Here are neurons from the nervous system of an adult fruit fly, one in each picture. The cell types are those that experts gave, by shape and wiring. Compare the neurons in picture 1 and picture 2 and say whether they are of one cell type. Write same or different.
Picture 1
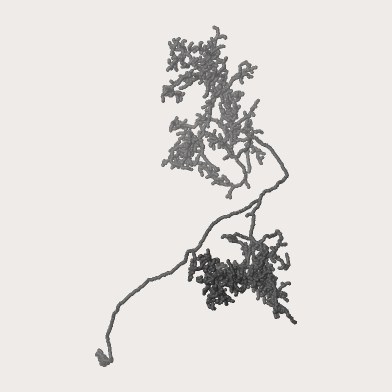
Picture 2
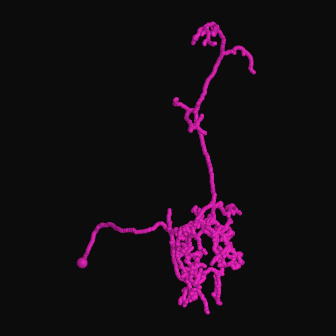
different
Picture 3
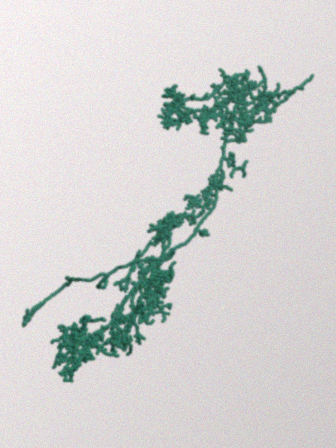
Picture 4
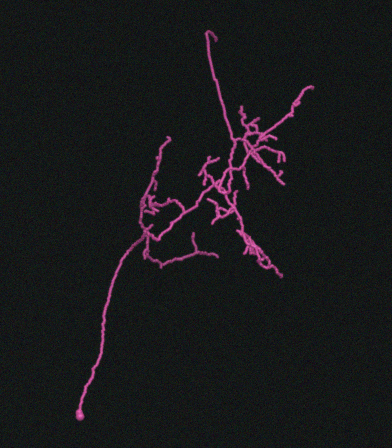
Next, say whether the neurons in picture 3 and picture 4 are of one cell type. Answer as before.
different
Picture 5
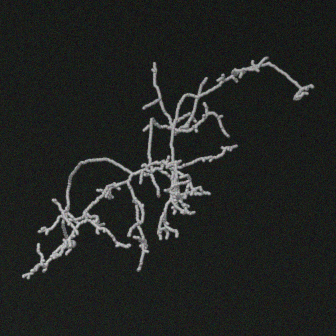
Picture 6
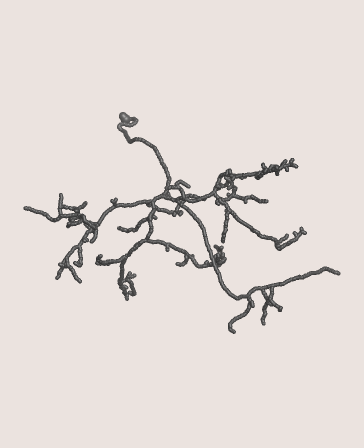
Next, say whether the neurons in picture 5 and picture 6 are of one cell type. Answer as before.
same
